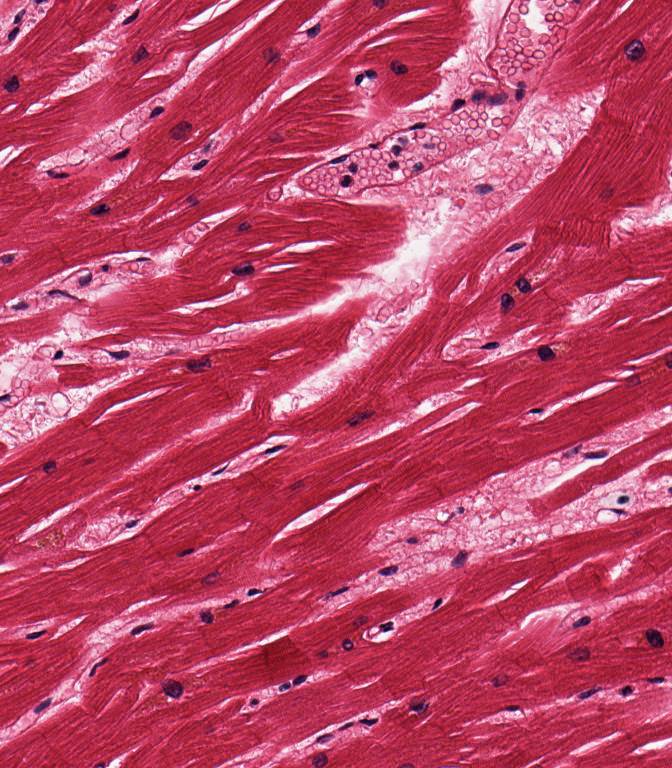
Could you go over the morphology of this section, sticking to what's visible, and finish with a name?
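Looking closely, the muscle fibres branch and join their neighbours instead of running as separate parallel cylinders. Each fibre has oval nuclei sitting centrally. Here and there, fine cross-striations cross the deep pink cytoplasm. Between groups of fibres run bands of pale, loose connective tissue with scattered small nuclei. This section is from the left ventricle of the heart.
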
